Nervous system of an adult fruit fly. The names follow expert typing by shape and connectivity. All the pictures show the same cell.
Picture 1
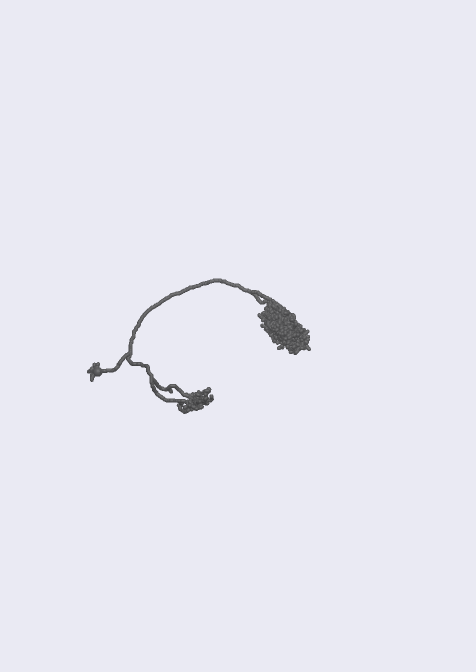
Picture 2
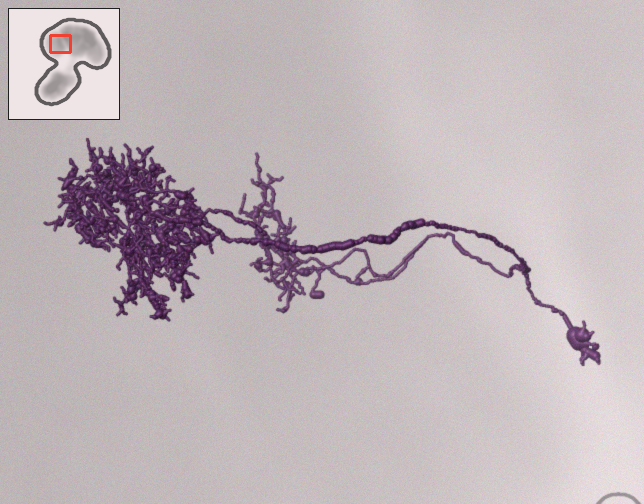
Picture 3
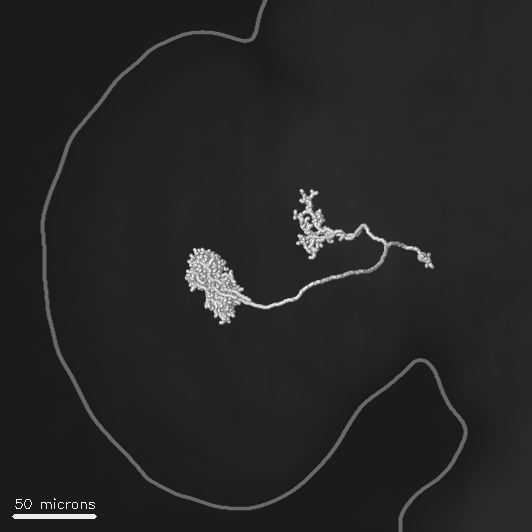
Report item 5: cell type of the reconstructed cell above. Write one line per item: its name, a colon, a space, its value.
cell type: MeLo9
